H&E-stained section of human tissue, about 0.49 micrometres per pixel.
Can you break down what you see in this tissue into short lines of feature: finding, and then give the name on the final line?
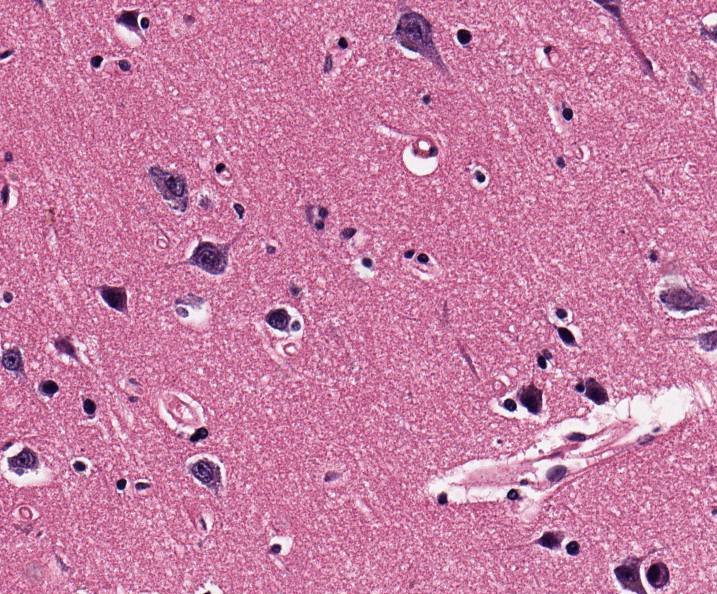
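Background: pink, finely granular and fibrillary
Arrangement: cells scattered singly, not in units
Large cells: angular neurons, purple cytoplasm, round nuclei with a dark nucleolus
Distribution: large neurons across the field, most on the left half
Small cells: round, dark-staining nuclei with little visible cytoplasm, between the larger cells
Position: some small dark nuclei close against neuron edges
Name: cerebral cortex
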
